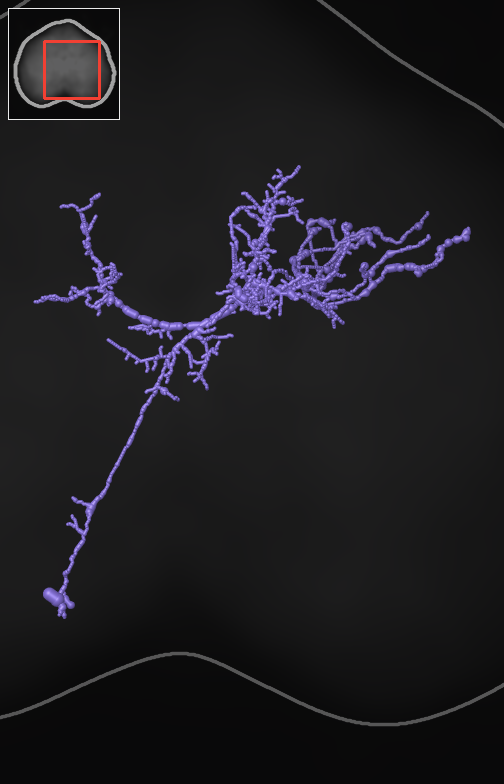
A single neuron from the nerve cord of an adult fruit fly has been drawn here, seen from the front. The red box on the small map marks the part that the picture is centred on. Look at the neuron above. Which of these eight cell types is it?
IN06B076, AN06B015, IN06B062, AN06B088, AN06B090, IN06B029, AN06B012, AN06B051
IN06B076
